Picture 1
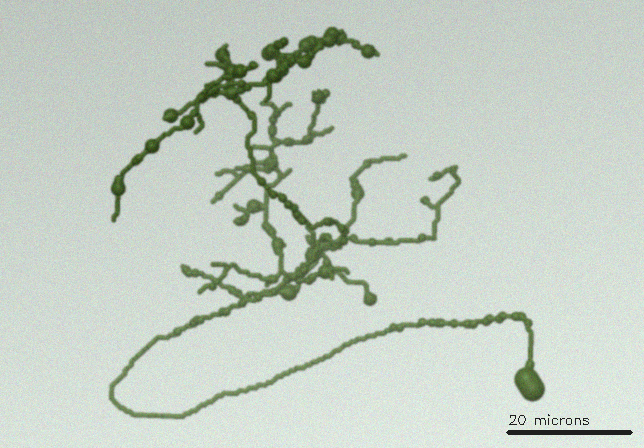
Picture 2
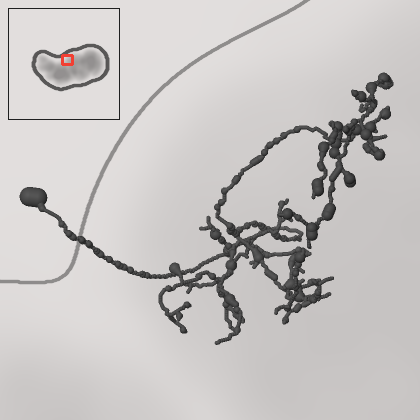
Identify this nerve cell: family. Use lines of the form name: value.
family: hemilineage LHp1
